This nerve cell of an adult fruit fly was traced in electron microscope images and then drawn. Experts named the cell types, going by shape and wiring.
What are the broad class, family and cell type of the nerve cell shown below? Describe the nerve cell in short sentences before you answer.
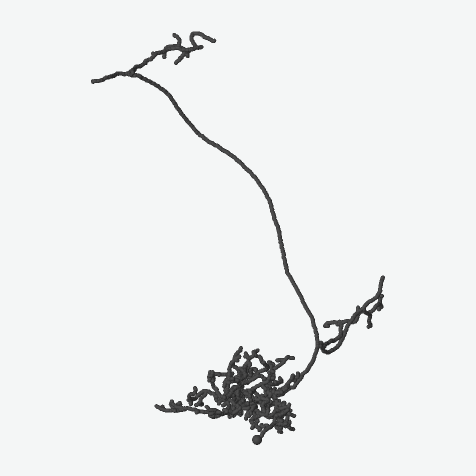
Its cell body lies at the bottom of the picture. In this view it is taller than it is wide. This is a central-brain intrinsic neuron. Its family is hemilineage VLPl&p2_lateral. Its cell type is AVLP139.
